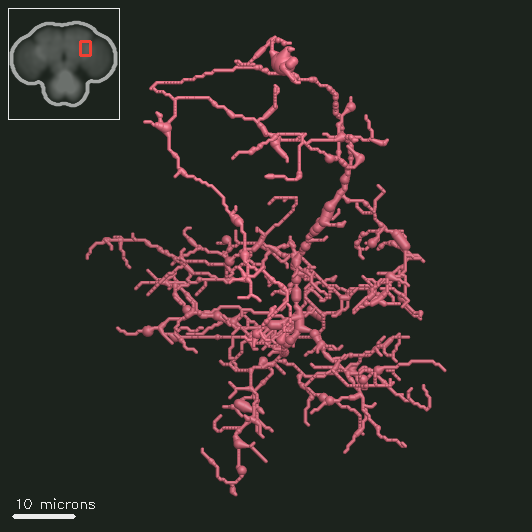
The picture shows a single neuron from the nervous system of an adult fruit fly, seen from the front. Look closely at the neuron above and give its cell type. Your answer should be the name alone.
AVLP230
